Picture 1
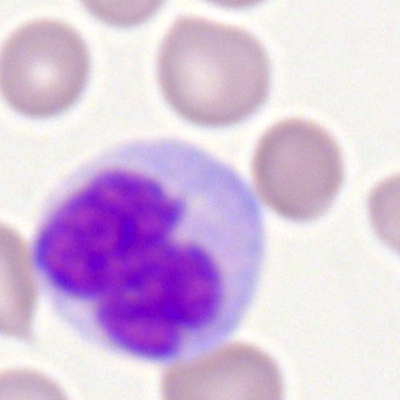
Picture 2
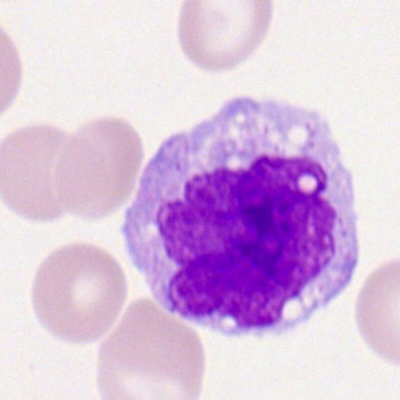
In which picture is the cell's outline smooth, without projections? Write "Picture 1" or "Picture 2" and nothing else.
Picture 1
